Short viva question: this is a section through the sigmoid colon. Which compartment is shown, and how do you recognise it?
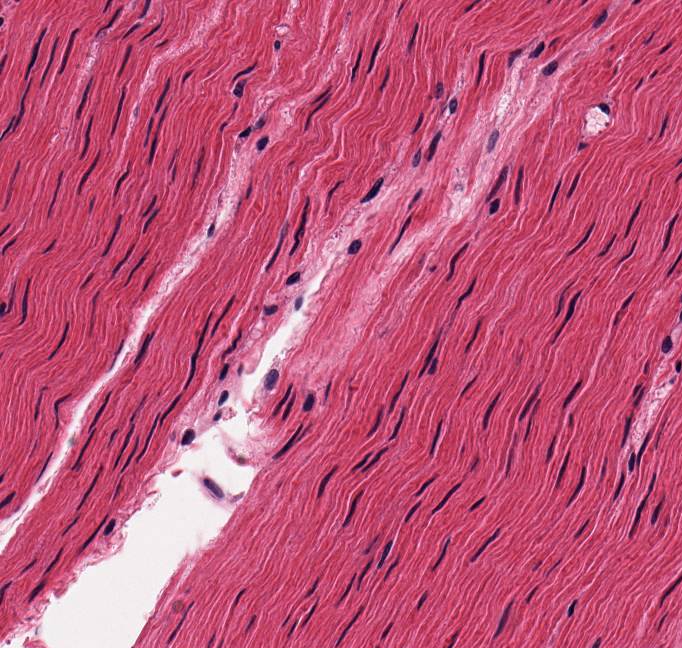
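The answer is smooth muscle. Fibres: densely packed, deep pink, parallel, gently wavy, running from lower left to upper right. Nuclei: elongated, dark purple, lying lengthwise along the fibres.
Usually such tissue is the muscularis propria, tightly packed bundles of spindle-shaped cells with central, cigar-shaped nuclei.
Divider: a narrow pale band of loose connective tissue crosses the centre between two bundles.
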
